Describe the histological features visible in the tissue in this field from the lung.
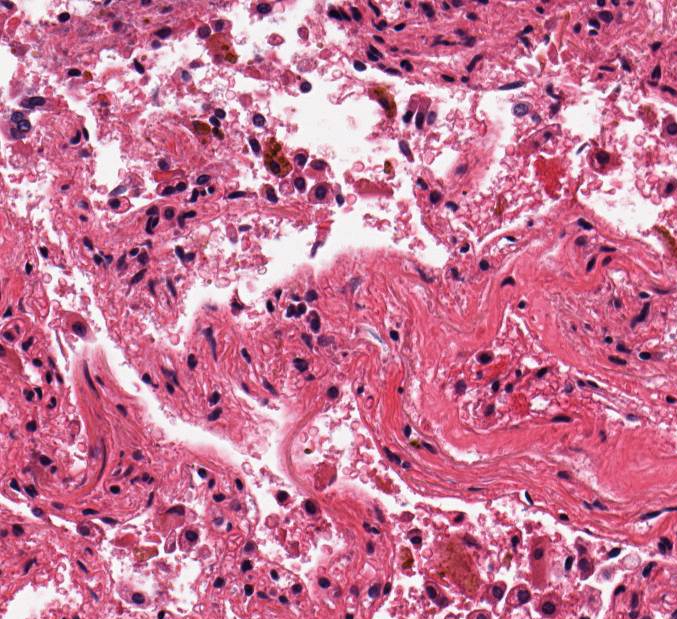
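First, the collagen bands: their nuclei are elongated and spindle-shaped, lying along the course of the fibres. Second, the loose tissue between the bands: its cells mostly have round to oval dark nuclei, and many red blood cells lie free in it and in the spaces between the bands. Third, pigment: scattered cells, most numerous in the upper half of the field, hold coarse golden-brown pigment in their cytoplasm.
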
